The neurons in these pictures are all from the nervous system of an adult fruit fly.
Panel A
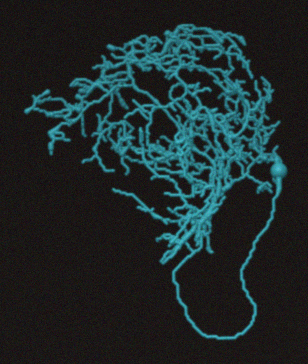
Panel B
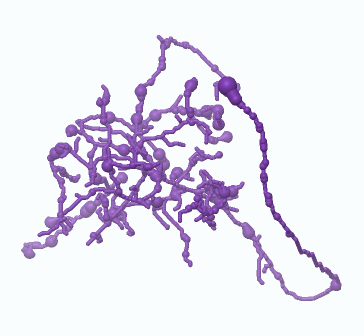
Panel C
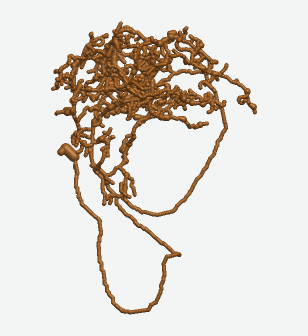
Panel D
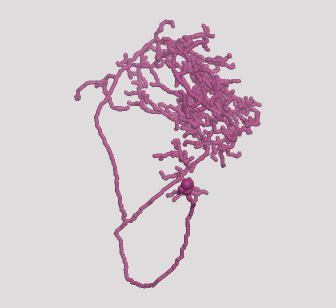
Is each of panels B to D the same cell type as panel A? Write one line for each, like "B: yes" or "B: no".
B: no
C: yes
D: yes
